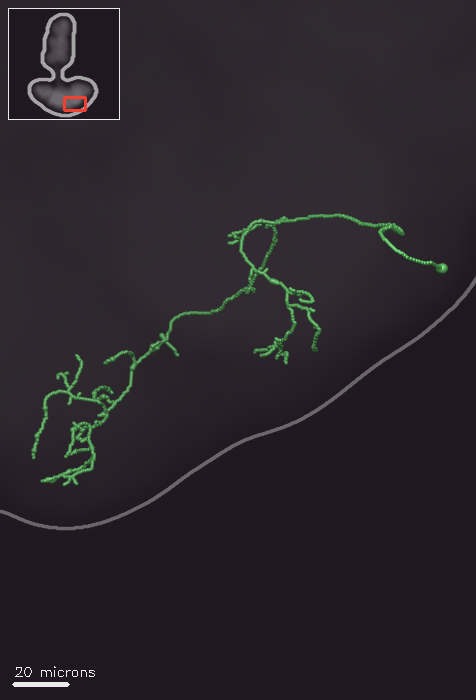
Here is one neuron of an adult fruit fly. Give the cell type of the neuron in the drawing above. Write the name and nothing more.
CB4194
